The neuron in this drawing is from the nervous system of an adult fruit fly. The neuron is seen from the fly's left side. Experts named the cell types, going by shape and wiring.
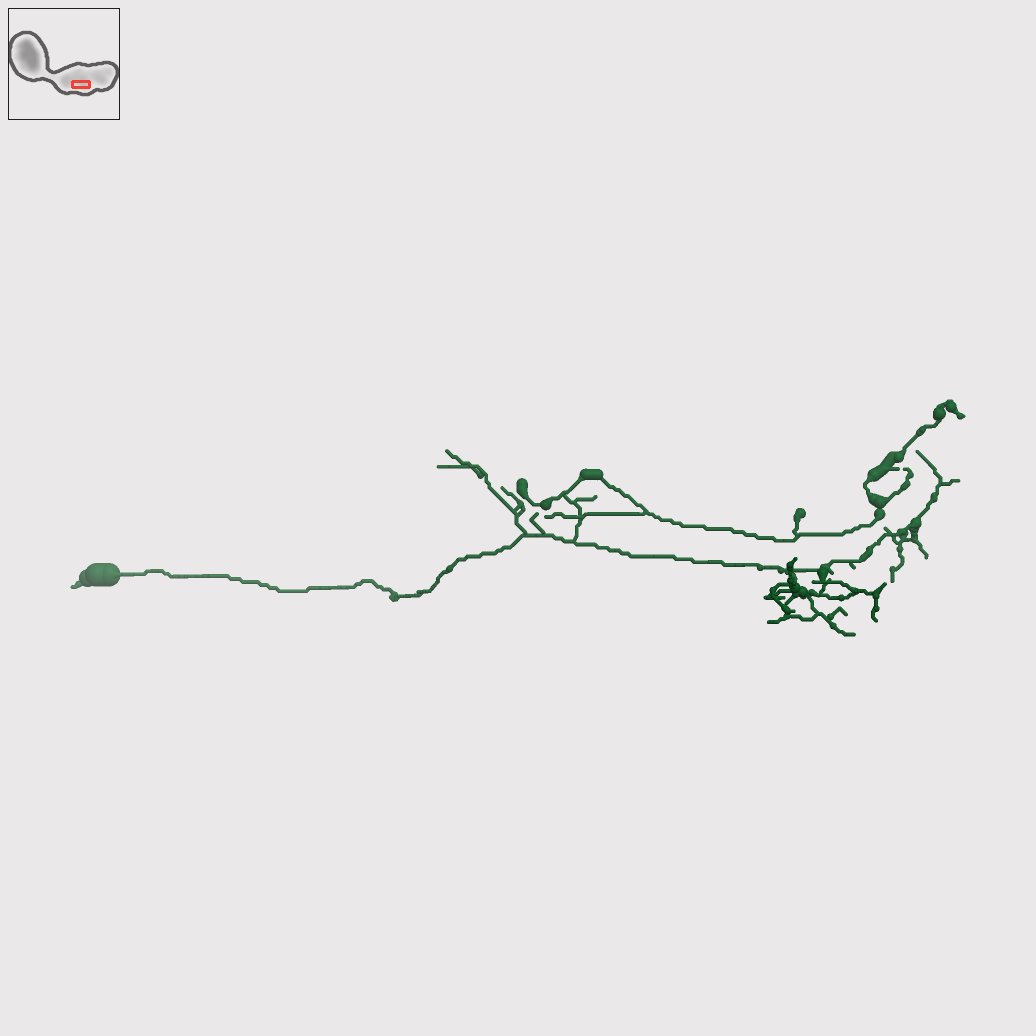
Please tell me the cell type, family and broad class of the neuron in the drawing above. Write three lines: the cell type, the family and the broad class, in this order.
IN14A117
hemilineage 14A
nerve-cord intrinsic neuron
